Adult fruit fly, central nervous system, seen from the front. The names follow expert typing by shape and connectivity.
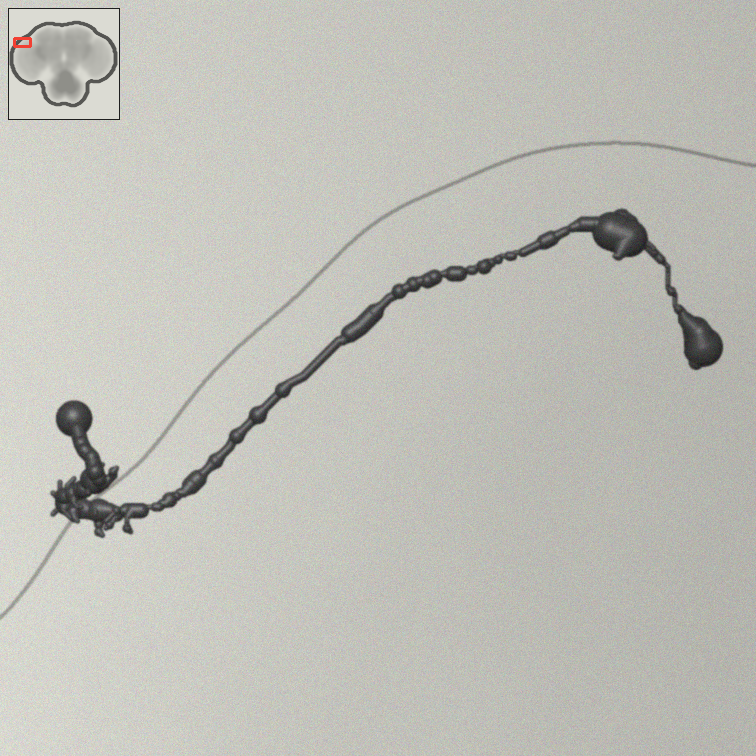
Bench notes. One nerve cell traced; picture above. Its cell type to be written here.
L1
